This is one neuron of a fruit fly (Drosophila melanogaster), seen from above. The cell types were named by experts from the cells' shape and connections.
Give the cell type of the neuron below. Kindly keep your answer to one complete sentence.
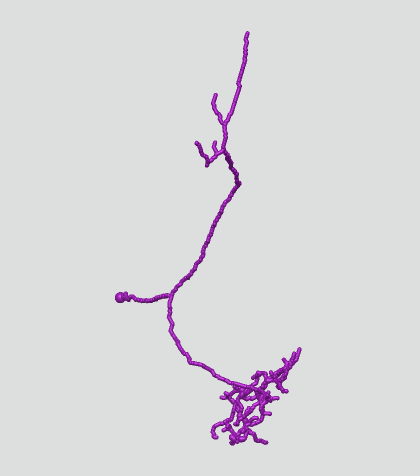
This neuron is assigned to the cell type LC25.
